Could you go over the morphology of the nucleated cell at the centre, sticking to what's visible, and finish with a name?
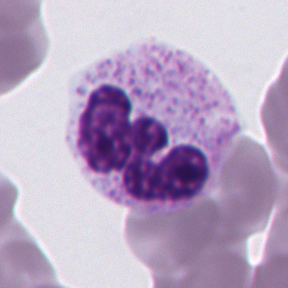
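In short, the chromatin is dark purple and densely clumped. Around it the cytoplasm is a pale pinkish-lilac, widest toward the upper right, with fine lilac-purple granules spread evenly through it and no vacuoles. That makes it a segmented neutrophil.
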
